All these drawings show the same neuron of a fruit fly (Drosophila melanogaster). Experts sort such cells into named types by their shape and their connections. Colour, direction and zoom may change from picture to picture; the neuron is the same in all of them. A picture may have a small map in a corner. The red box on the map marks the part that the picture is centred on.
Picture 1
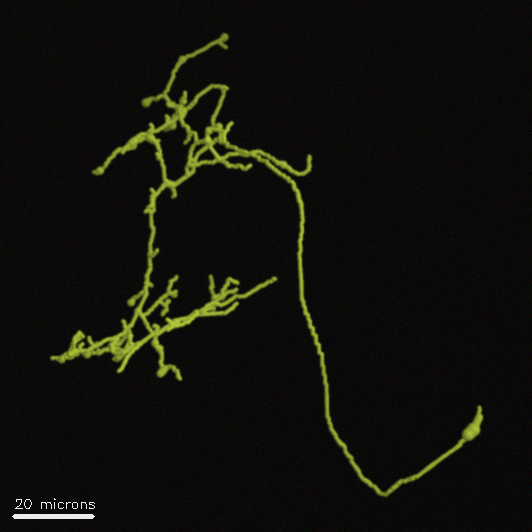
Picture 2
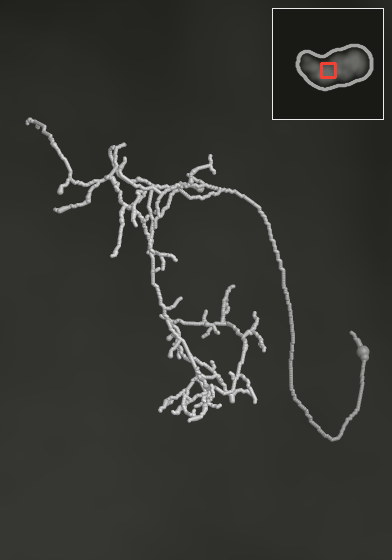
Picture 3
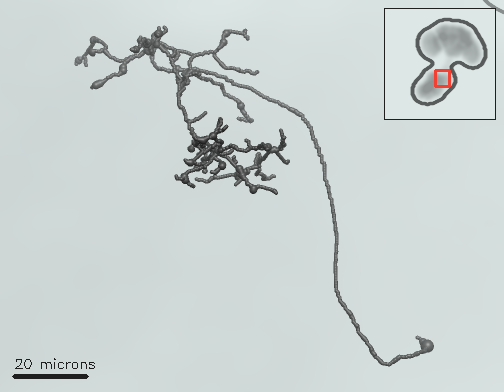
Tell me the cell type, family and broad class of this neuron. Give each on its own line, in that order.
IN03B092
hemilineage 03B
nerve-cord intrinsic neuron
